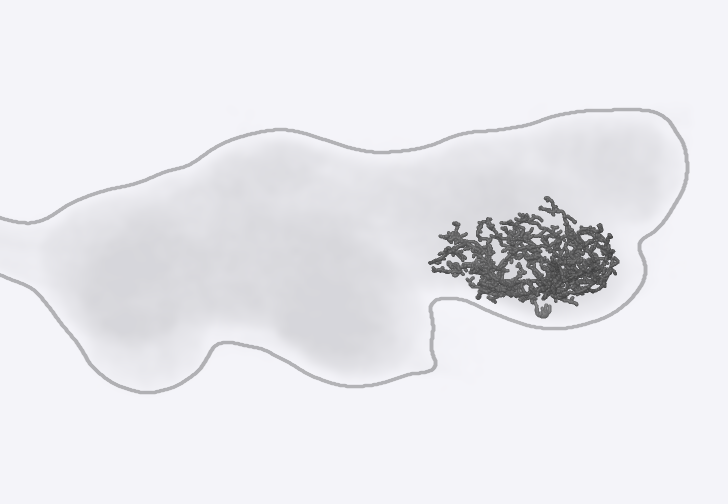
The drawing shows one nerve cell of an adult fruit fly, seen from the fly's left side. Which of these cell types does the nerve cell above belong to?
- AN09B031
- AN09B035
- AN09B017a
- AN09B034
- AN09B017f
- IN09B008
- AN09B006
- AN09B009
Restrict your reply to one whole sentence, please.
To this nerve cell applies the cell type name IN09B008.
